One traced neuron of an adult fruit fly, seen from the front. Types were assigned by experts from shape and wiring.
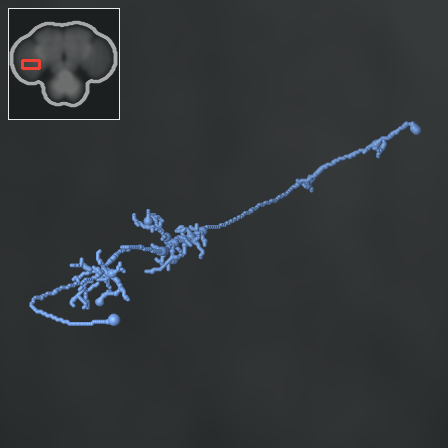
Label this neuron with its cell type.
TmY18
